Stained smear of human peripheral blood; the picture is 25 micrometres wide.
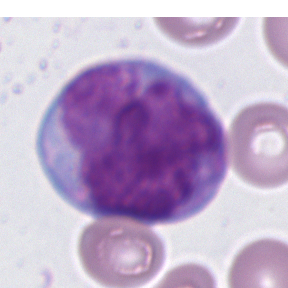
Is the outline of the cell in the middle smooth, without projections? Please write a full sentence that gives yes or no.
Yes, the cell has an outline that is smooth instead of rough.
